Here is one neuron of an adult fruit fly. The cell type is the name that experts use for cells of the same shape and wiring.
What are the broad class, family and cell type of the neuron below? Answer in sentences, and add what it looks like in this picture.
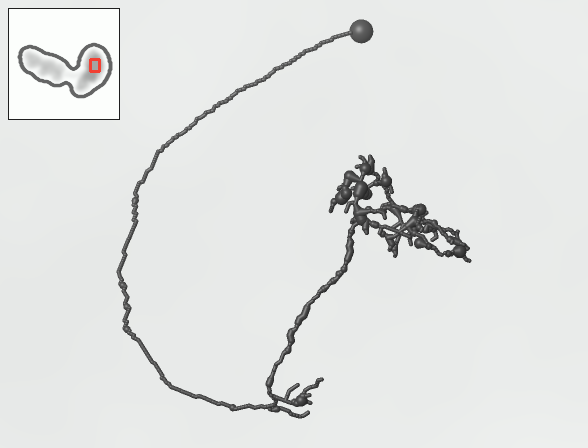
Its broad class is central-brain intrinsic neuron. Its family is called class CX. Its cell type is vDeltaK. Its cell body lies at the top of the picture. In this view it is about as wide as it is tall.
